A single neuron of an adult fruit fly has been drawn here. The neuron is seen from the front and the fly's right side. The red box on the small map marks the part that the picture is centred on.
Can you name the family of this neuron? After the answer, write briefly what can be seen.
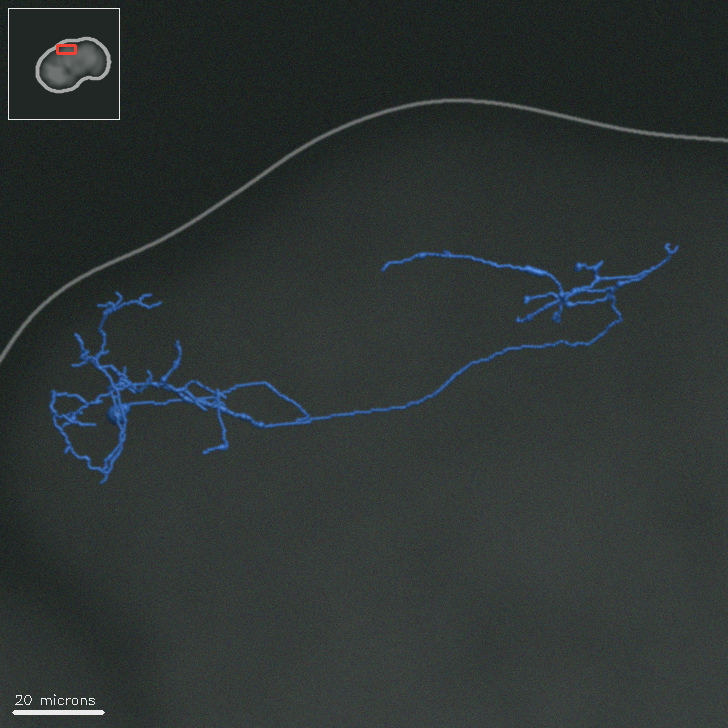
Its family is hemilineage DL2_dorsal. This is a central-brain intrinsic neuron. By the scale bar it is about 140 microns wide in this view. Dozens of branch ends can be seen.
